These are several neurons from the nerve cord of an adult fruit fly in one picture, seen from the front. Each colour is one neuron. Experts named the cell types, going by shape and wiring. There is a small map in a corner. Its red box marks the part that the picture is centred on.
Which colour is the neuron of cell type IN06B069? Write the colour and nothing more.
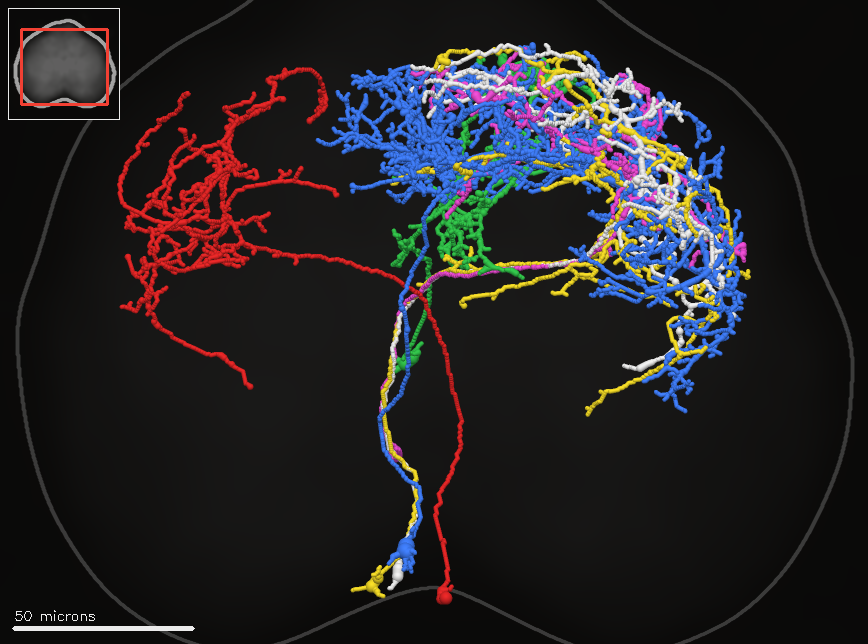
magenta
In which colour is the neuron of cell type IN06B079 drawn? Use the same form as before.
white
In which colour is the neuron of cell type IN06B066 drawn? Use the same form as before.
yellow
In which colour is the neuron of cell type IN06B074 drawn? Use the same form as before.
red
